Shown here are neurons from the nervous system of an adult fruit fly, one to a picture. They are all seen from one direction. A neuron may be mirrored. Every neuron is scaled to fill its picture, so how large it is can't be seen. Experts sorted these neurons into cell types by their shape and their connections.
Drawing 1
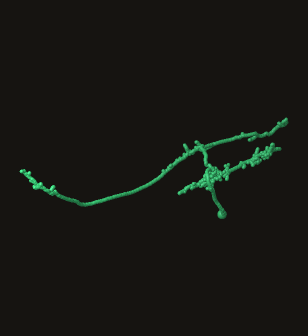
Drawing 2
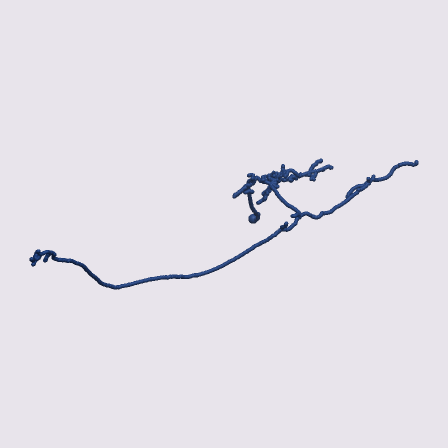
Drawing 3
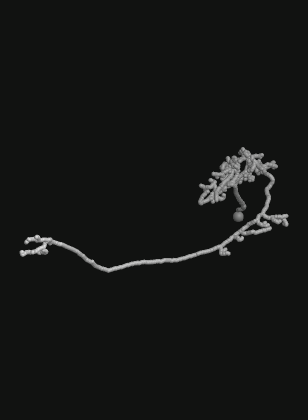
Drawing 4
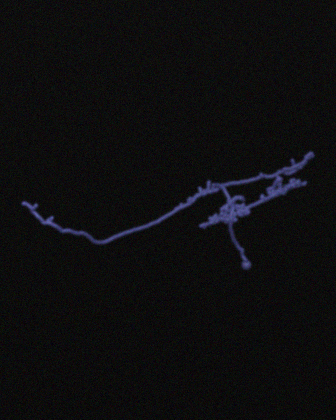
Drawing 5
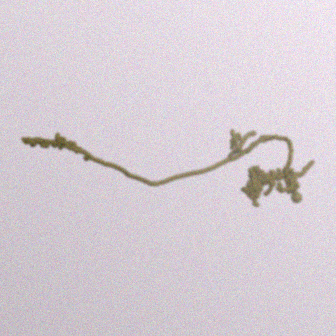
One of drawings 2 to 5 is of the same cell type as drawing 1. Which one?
Drawing 4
